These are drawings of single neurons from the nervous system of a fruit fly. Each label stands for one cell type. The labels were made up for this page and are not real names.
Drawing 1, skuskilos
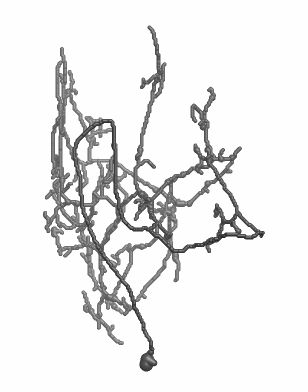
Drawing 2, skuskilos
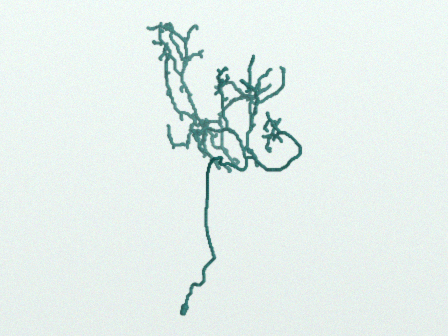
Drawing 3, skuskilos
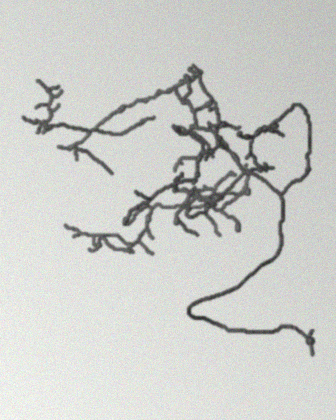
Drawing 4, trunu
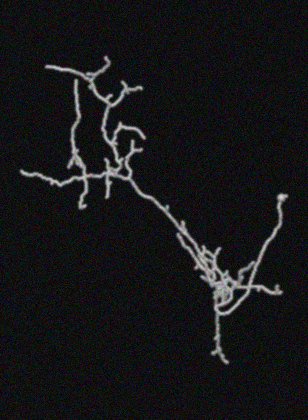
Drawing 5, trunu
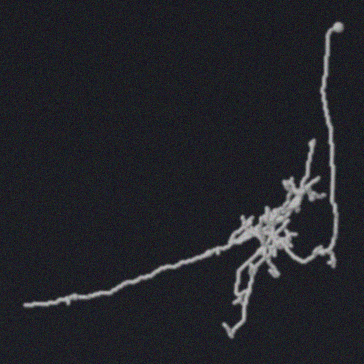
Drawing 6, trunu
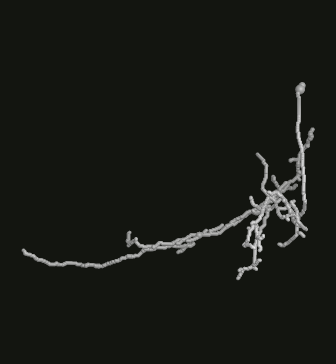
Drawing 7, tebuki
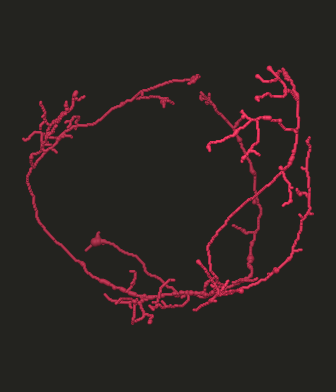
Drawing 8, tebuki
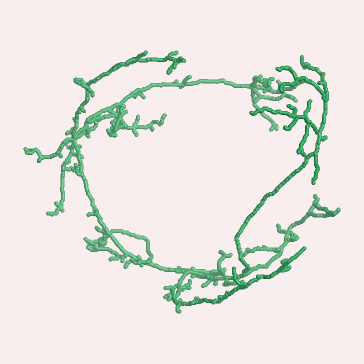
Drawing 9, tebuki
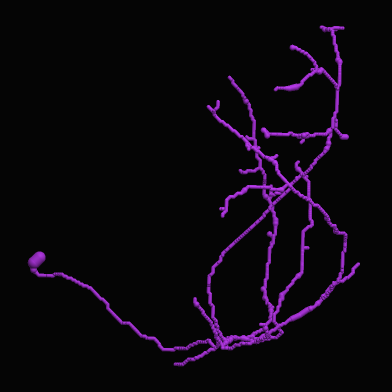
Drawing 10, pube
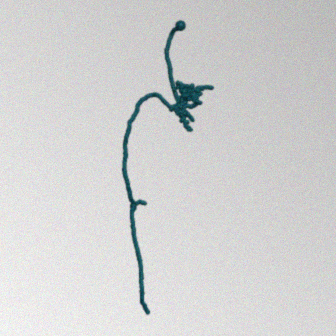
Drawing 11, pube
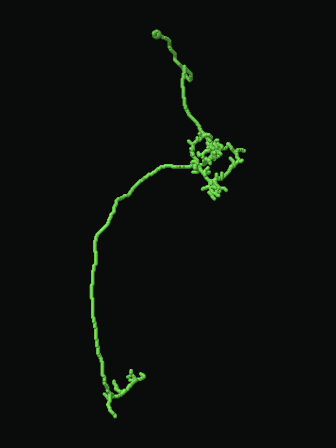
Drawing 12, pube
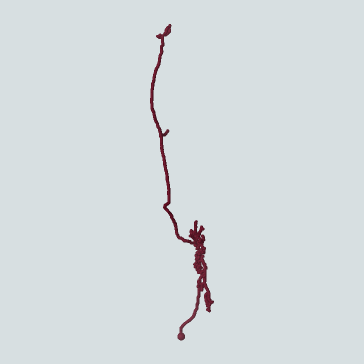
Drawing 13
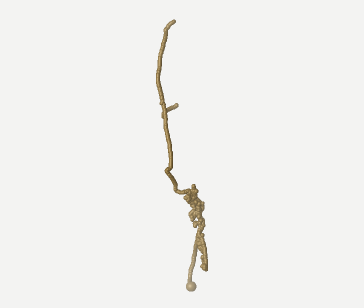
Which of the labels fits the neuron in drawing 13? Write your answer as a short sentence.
It belongs to pube.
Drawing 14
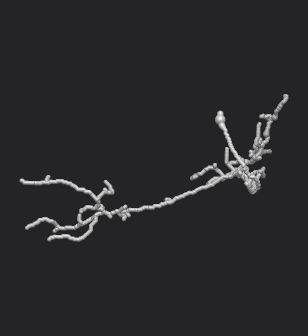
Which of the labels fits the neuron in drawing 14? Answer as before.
It belongs to trunu.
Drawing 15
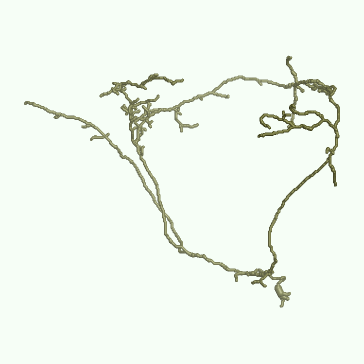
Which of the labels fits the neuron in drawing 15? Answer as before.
It belongs to tebuki.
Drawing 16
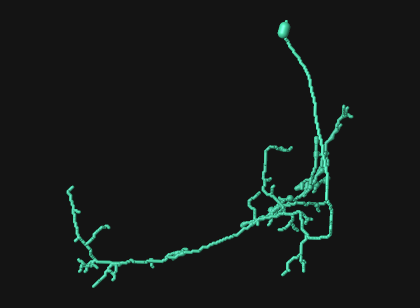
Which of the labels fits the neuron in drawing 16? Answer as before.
It belongs to trunu.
